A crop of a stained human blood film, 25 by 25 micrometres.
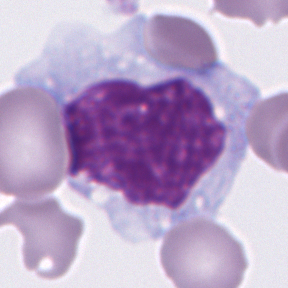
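Monocyte, central cell, with a nucleus forming a single irregular mass not divided into separate lobes. No distinct nucleoli are visible. A few small clear vacuoles lie in the cytoplasm, which holds no coarse orange-red granules.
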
